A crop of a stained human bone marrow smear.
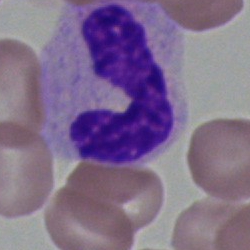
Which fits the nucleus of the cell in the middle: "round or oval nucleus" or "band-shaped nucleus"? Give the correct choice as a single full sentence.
A curved band without separate lobes is the shape of the nucleus.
